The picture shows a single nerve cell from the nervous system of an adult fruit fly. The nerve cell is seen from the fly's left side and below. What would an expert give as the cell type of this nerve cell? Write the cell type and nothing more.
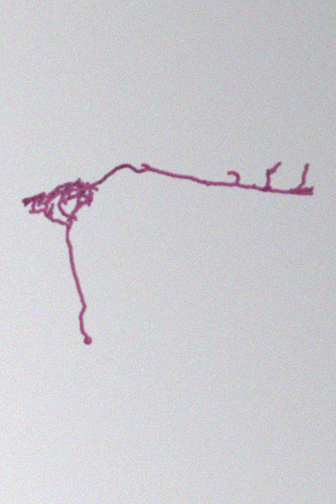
IN06A082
